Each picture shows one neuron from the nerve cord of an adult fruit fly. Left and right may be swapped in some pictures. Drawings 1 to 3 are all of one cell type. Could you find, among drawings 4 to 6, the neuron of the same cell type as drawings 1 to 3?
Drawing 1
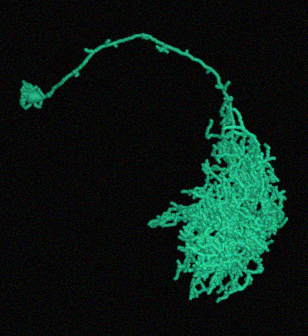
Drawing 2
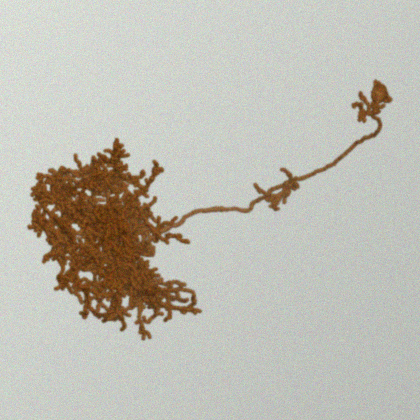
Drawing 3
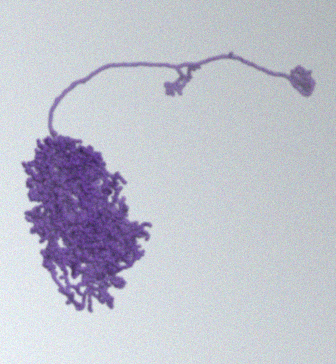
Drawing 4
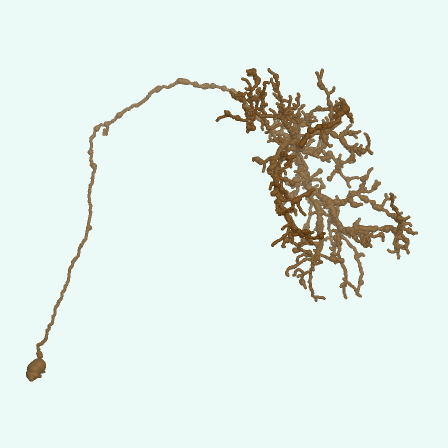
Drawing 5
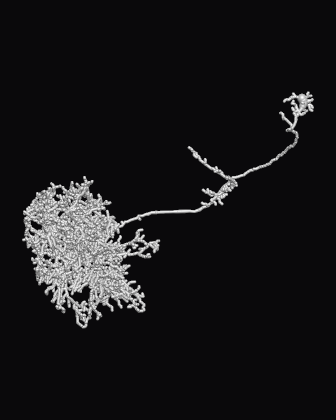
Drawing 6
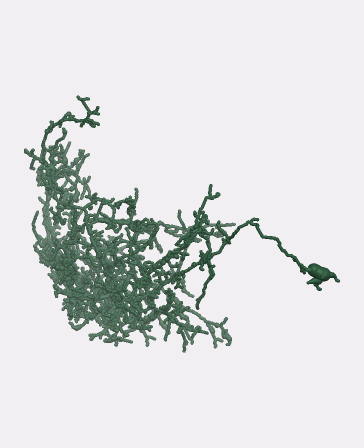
5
